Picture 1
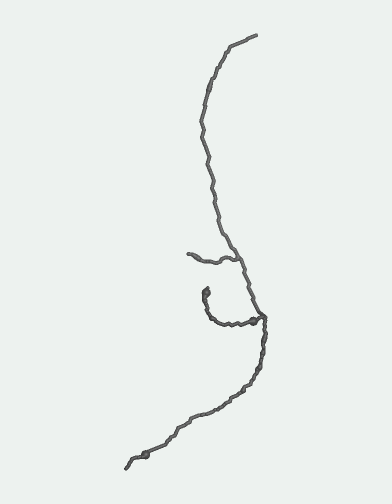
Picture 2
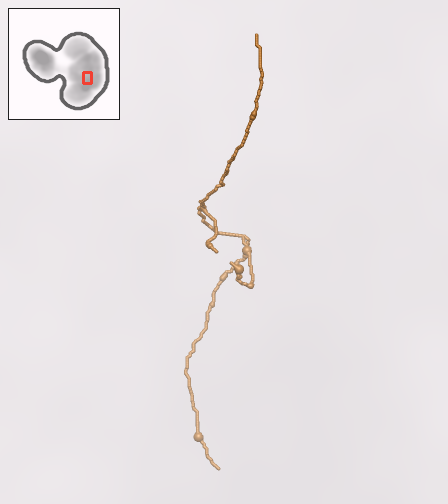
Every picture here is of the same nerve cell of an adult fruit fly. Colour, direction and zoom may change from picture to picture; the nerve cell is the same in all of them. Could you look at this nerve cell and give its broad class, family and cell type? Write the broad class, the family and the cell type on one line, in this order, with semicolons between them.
sensory neuron entering the brain; class olfactory; ORN_VC4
